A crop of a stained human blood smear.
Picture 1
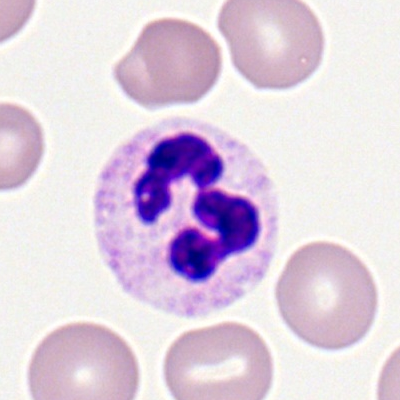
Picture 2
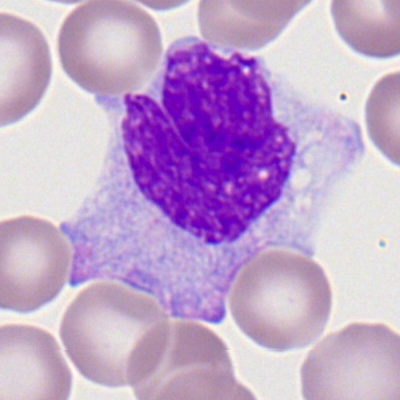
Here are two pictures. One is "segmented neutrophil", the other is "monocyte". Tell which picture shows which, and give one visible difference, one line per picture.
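In picture 1 we see a segmented neutrophil: The cytoplasm contains no vacuoles.
In picture 2 we see a monocyte: A few small clear vacuoles lie in the cytoplasm to the right of the nucleus.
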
